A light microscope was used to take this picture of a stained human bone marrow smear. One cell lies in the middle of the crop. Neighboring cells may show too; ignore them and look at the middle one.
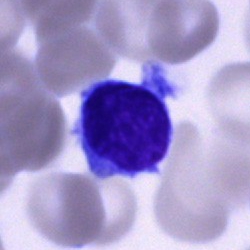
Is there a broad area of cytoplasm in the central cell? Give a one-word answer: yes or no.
No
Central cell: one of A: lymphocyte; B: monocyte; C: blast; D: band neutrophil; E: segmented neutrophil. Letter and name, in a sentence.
The cell centred in the crop is a lymphocyte, and the correct option is thus A.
